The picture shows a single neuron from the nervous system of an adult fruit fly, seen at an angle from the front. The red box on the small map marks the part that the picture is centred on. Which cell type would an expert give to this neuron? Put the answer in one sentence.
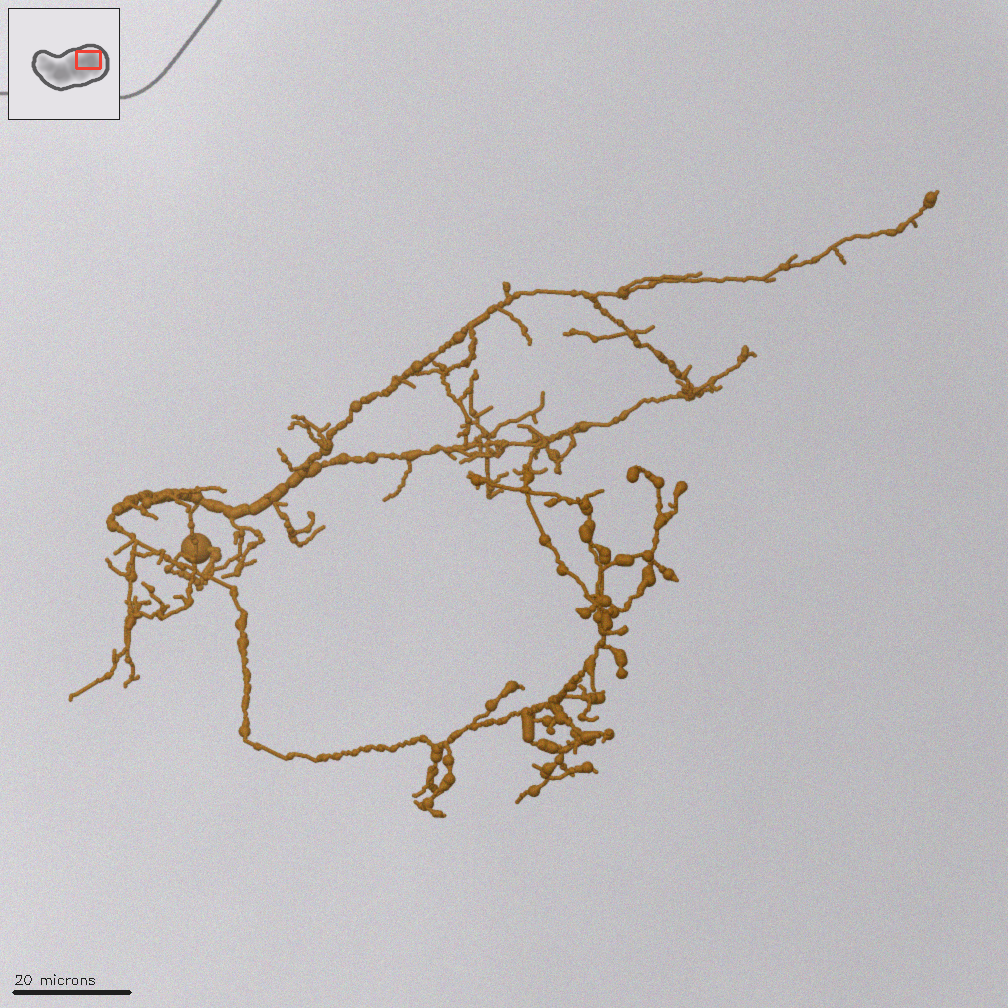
The cell type is CRE106.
